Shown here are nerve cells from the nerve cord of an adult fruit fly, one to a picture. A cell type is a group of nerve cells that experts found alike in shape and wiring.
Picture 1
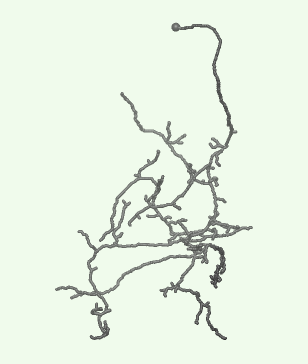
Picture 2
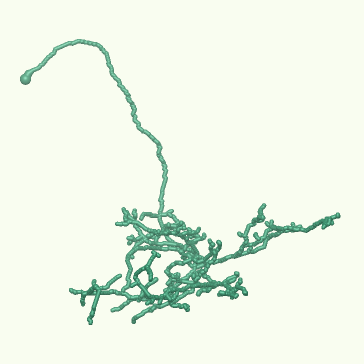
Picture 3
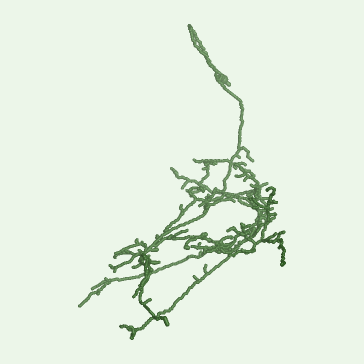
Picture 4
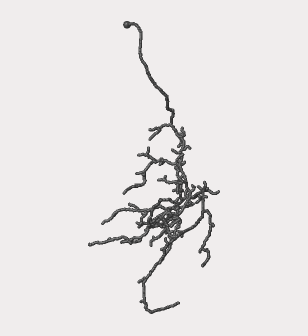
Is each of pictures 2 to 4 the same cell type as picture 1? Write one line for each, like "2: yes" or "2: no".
2: yes
3: yes
4: yes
